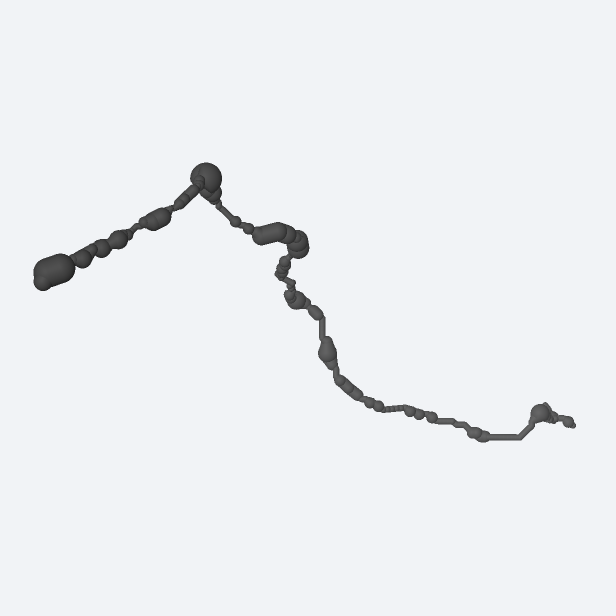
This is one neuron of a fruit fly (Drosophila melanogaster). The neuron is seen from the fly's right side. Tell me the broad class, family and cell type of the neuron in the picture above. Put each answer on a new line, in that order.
photoreceptor or other optic-lobe sensory neuron
class visual
R7p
